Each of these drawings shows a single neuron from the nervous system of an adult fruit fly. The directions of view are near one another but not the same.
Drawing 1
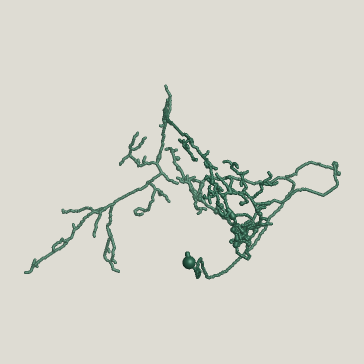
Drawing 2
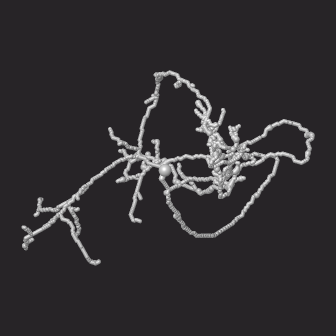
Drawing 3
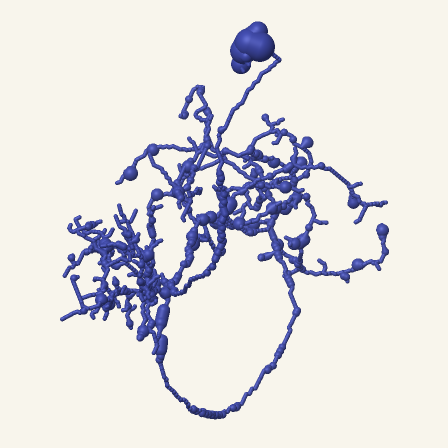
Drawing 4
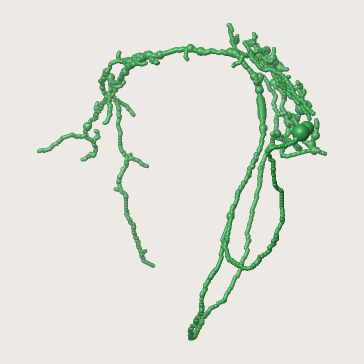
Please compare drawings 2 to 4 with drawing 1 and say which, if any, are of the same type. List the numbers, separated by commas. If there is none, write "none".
2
